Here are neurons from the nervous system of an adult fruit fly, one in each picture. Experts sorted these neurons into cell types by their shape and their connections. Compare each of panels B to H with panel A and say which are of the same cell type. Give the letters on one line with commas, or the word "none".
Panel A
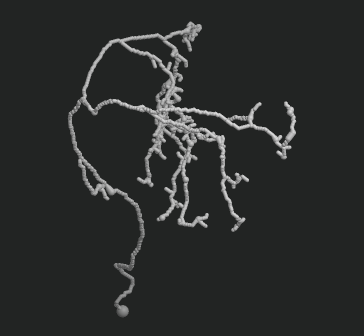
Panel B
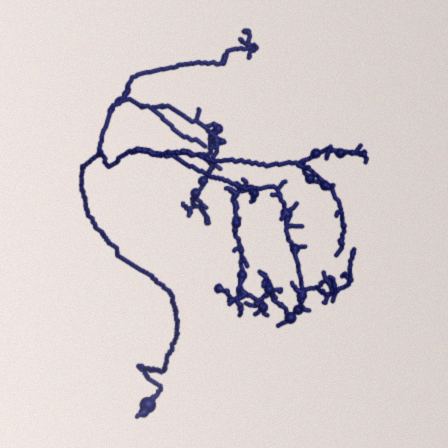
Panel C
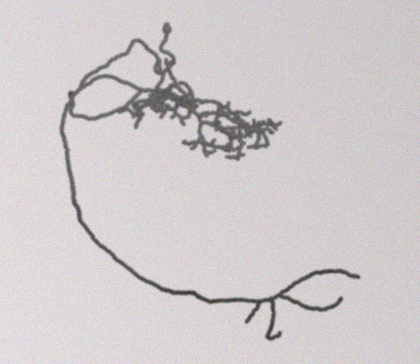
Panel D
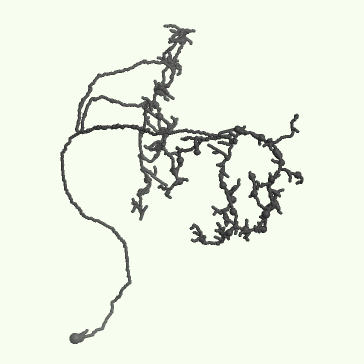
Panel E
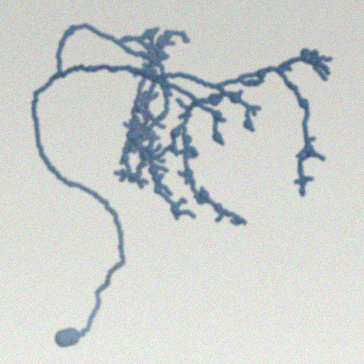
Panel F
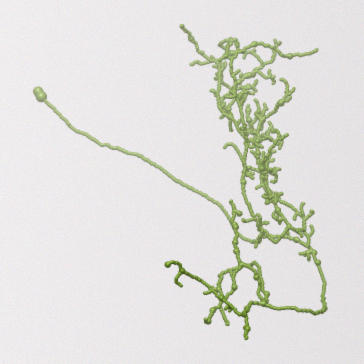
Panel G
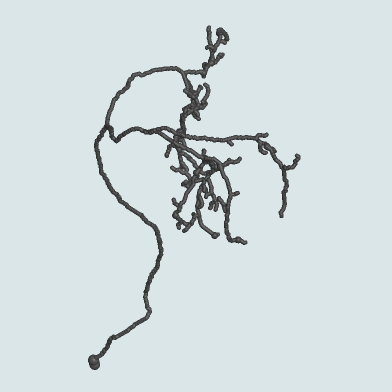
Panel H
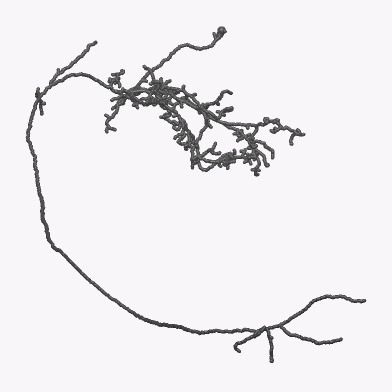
B, D, E, G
